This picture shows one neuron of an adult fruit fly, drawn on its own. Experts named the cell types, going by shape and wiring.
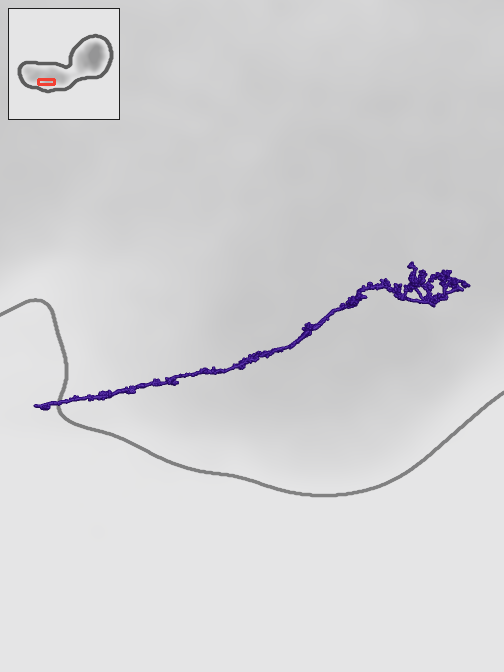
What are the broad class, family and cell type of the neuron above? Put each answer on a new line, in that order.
sensory neuron entering the nerve cord
class mechanosensory proprioceptive
SNpp47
